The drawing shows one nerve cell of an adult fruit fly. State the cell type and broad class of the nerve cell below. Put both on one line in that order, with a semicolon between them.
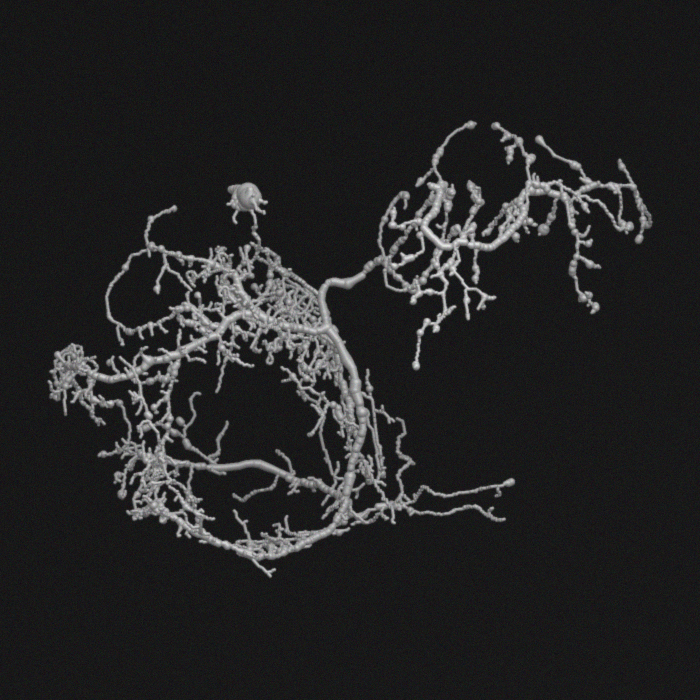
INXXX035; nerve-cord intrinsic neuron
